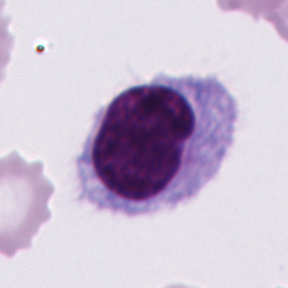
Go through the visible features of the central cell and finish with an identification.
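Look first at the nucleus: there is a shallow notch on its upper right side, and no nucleolus can be seen inside it. Now move your eye to the cytoplasm, which is pale greyish blue and shows no distinct granules. What you have in front of you is a hairy cell.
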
